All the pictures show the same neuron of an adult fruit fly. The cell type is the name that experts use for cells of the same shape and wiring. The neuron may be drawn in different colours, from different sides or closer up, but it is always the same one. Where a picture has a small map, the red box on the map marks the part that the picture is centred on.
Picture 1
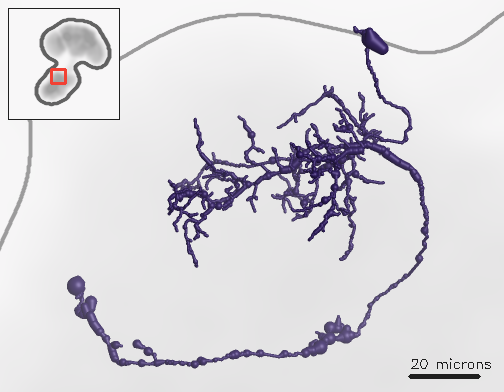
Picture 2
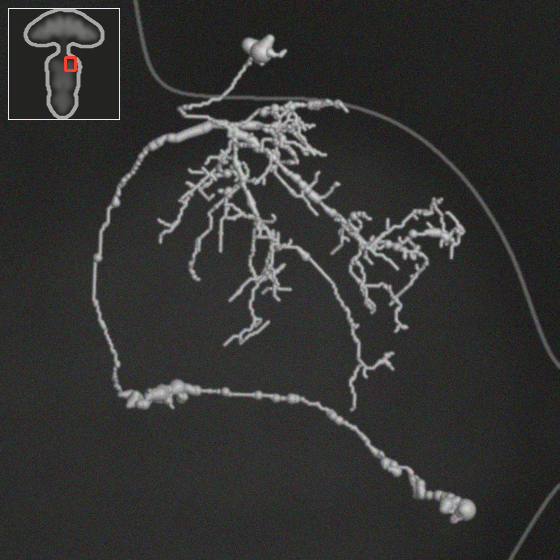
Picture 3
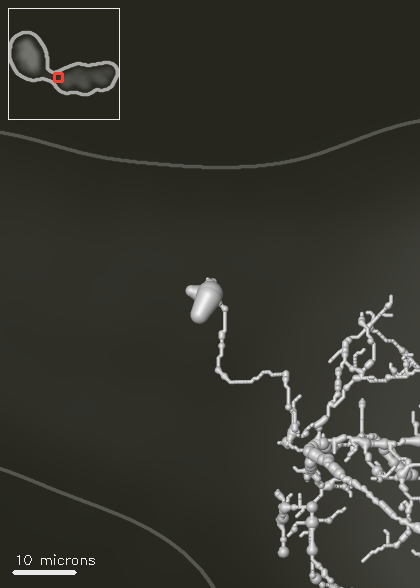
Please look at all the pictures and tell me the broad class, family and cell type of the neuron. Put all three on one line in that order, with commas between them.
nerve-cord intrinsic neuron, hemilineage 09A, IN09A021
